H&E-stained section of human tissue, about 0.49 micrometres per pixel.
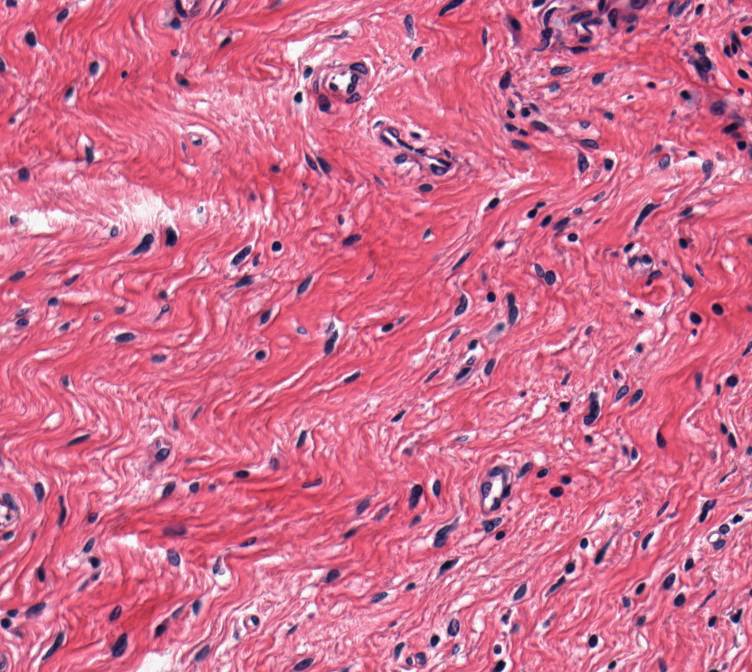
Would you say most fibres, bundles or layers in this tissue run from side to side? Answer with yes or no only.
Yes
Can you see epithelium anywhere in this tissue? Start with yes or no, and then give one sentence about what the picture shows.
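No. The whole field is fibrous connective tissue with no epithelium anywhere.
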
